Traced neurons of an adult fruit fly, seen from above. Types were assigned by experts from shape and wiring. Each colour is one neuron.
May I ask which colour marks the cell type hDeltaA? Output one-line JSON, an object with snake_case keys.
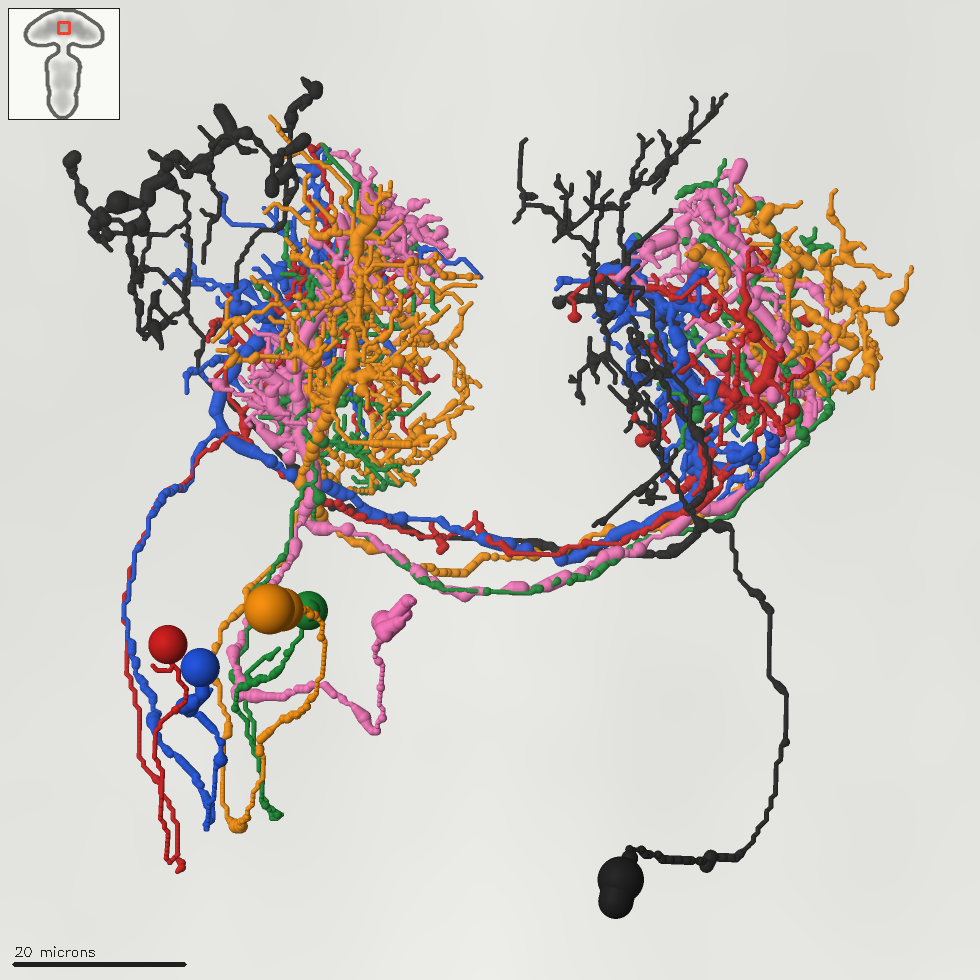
{"colour": "pink"}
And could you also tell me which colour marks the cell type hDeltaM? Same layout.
{"colour": "orange"}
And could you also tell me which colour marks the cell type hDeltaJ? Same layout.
{"colour": "red"}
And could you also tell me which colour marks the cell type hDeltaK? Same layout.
{"colour": "black"}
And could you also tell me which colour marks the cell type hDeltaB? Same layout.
{"colour": "blue"}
